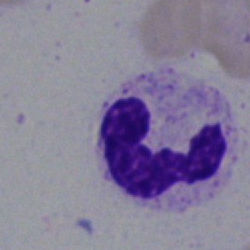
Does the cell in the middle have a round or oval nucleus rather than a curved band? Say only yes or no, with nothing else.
No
